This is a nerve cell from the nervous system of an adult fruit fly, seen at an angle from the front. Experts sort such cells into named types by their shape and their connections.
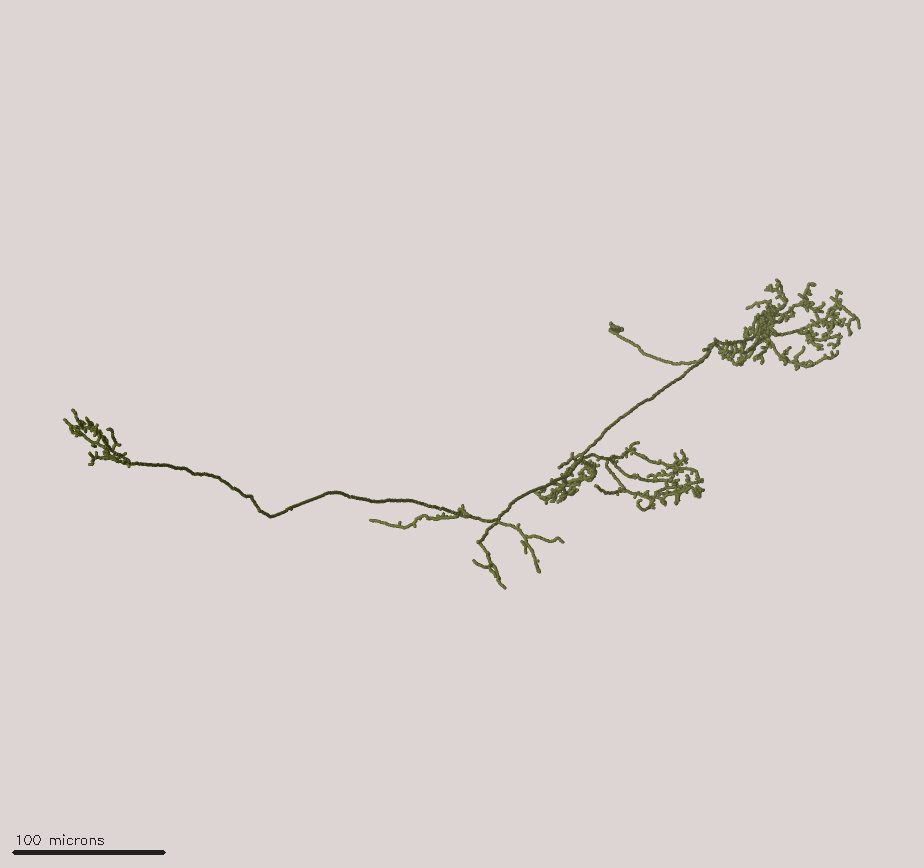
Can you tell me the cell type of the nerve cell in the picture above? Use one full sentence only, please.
This particular nerve cell has the cell type AN09B032.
